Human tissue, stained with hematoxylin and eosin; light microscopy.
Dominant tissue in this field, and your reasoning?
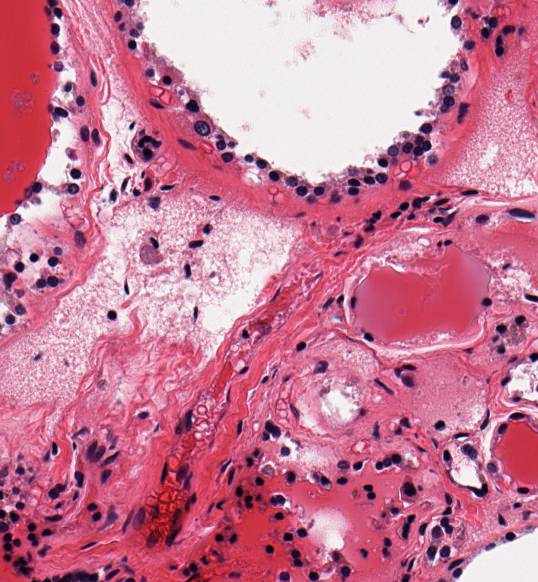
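Thyroid follicle, mostly. The big empty space at top centre has a single-layer lining of cells with round dark nuclei.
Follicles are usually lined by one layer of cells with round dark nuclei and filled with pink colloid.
At right middle, pink material has retracted from its space's wall, leaving a clear gap. A broad middle-left area holds pale, finely granular pink material.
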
